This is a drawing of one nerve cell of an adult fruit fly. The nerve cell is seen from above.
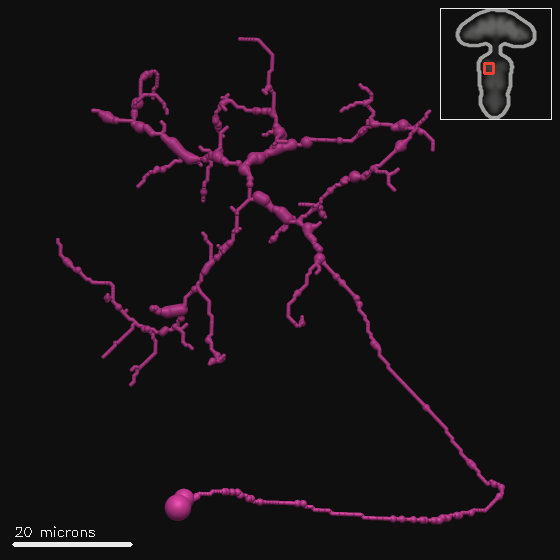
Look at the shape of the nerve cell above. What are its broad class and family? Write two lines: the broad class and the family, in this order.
nerve-cord intrinsic neuron
hemilineage 23B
